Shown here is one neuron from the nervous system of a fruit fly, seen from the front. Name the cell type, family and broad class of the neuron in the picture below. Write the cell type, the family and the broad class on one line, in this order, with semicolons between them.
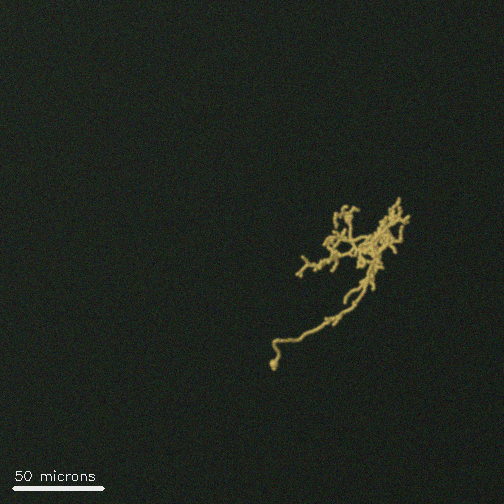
IN13B089; hemilineage 13B; nerve-cord intrinsic neuron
